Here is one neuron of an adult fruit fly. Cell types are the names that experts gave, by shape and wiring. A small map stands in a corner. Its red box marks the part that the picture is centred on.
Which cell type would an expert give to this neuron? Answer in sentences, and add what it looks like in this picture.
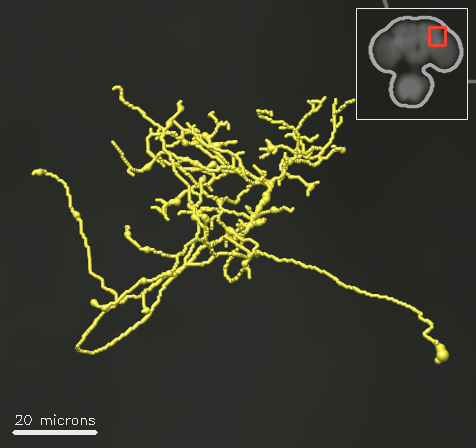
It is of cell type LHAV2b7_b. It is a central-brain intrinsic neuron. The cell body is at the lower right of the picture. By the scale bar it is about 100 microns wide in this view. The picture shows dozens of branch ends.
